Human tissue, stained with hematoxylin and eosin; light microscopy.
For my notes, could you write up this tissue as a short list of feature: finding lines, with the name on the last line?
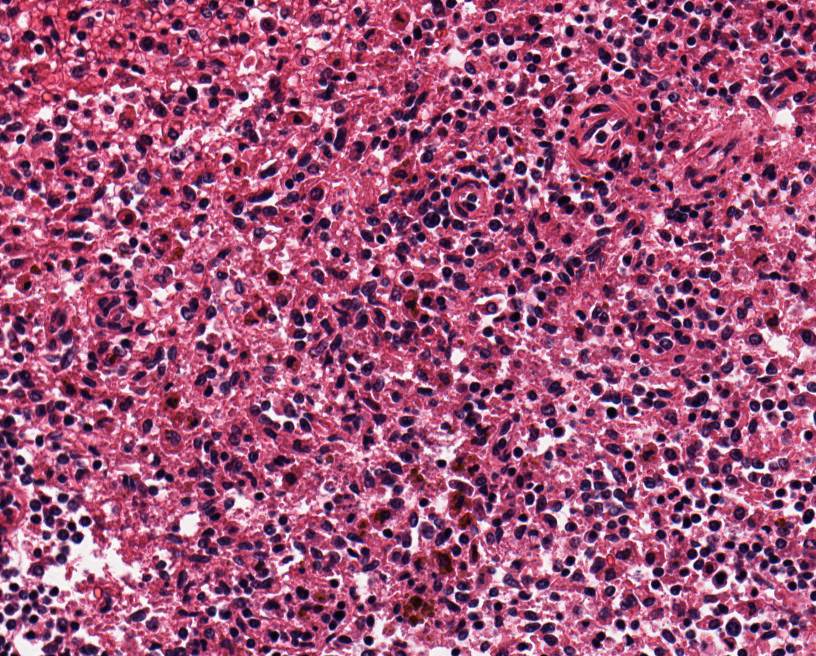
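Cellularity: diffuse and dense across the whole field
Glands and epithelium: none anywhere
Pigment: brown and granular, inside scattered larger cells, mostly clustered in the lower centre
Commonest nucleated cells: small, with round, dark, compact nuclei and scant cytoplasm
Fat cells: none in this field
Name: spleen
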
